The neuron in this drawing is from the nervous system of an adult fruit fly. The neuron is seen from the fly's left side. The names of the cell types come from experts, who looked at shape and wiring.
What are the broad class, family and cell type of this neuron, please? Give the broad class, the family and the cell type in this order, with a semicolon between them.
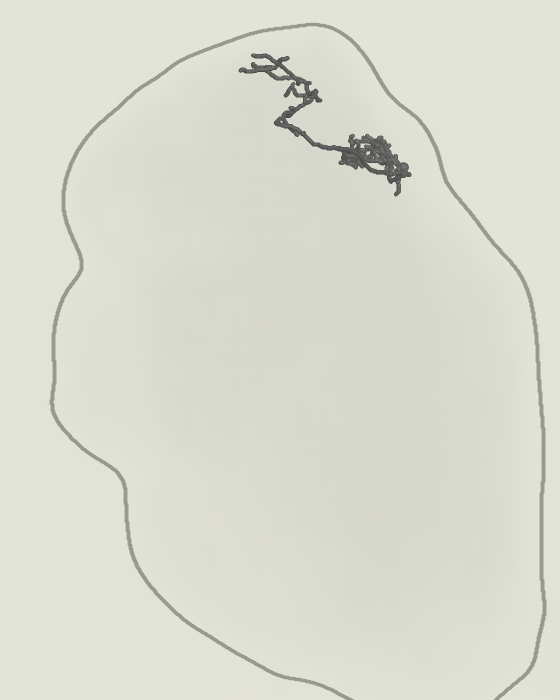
central-brain intrinsic neuron; hemilineage DL2_dorsal; CB2979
